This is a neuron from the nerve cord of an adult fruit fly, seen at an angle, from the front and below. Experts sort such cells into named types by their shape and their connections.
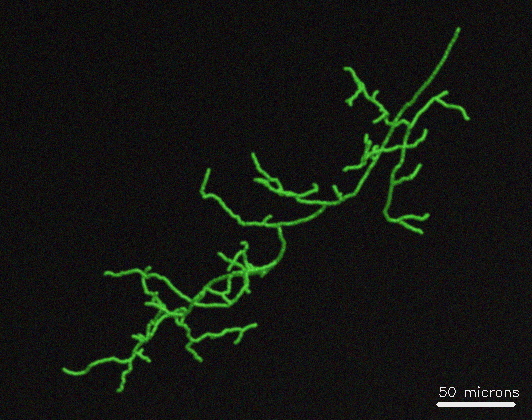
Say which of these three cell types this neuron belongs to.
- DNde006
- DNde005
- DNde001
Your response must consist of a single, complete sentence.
The cell type held by this neuron is DNde001.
